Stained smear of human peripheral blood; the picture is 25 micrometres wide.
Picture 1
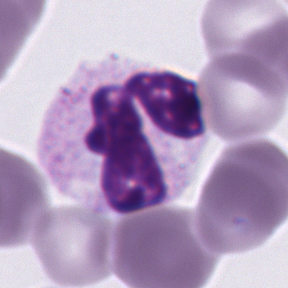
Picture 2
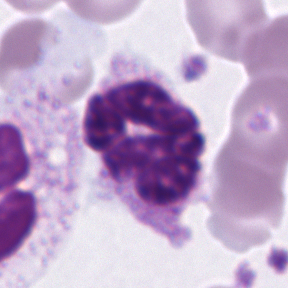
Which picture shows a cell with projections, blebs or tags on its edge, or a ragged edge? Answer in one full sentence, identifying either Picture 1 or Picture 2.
The edge of the cell in picture 2 is rough.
